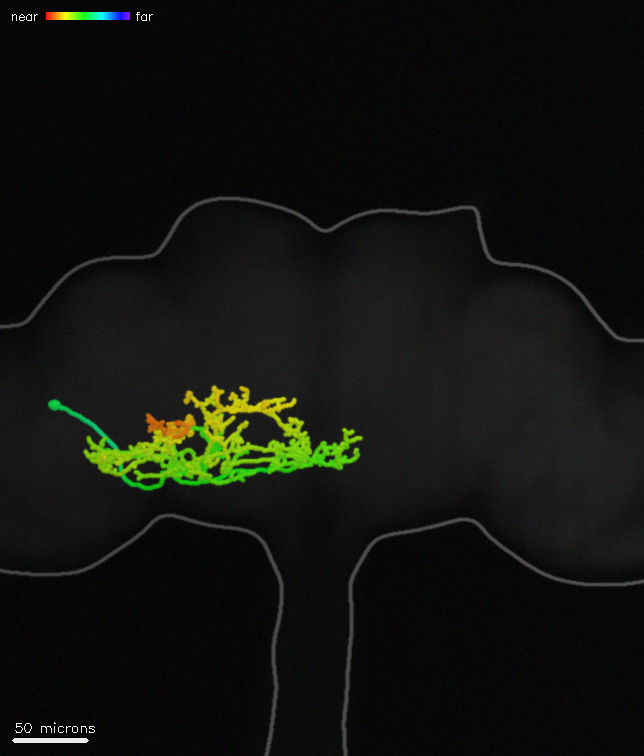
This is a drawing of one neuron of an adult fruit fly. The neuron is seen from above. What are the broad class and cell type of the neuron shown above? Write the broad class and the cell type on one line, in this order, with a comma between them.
central-brain intrinsic neuron, CB0633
